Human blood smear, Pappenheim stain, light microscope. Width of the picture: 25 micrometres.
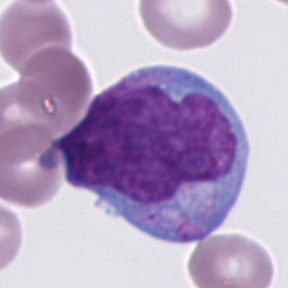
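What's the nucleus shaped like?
Irregular and folded, with notches along its upper border, and it takes up about 60% of the cell's area.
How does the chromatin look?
Fine and lacy, not gathered into coarse dark clumps.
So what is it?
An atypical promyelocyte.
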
